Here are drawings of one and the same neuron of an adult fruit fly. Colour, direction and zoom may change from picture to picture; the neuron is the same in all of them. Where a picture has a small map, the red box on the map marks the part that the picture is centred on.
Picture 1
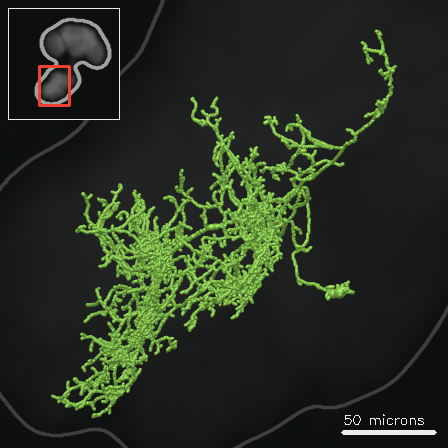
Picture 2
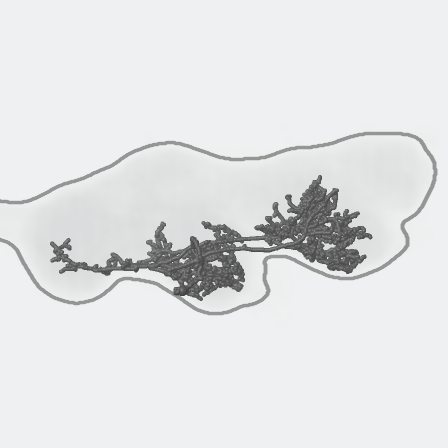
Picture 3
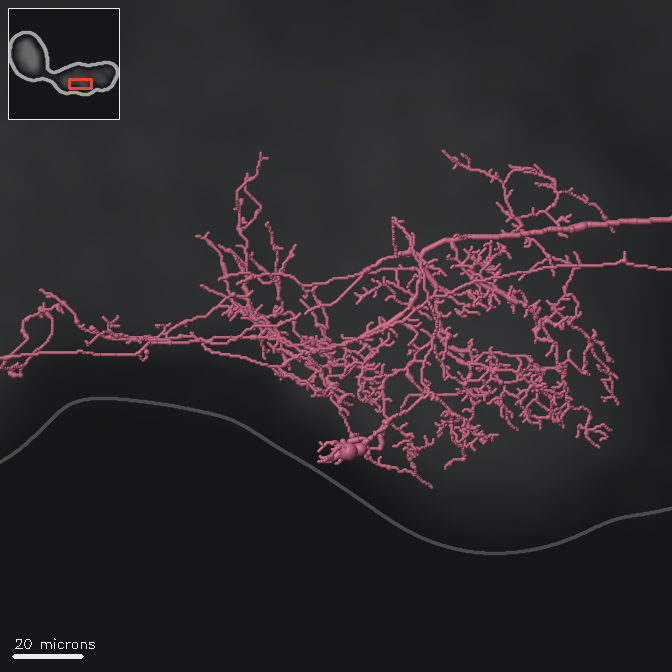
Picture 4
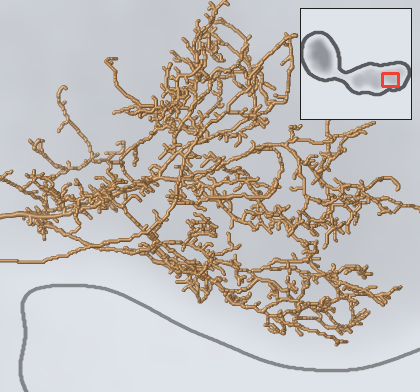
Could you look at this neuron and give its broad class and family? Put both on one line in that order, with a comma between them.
nerve-cord intrinsic neuron, hemilineage 05B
